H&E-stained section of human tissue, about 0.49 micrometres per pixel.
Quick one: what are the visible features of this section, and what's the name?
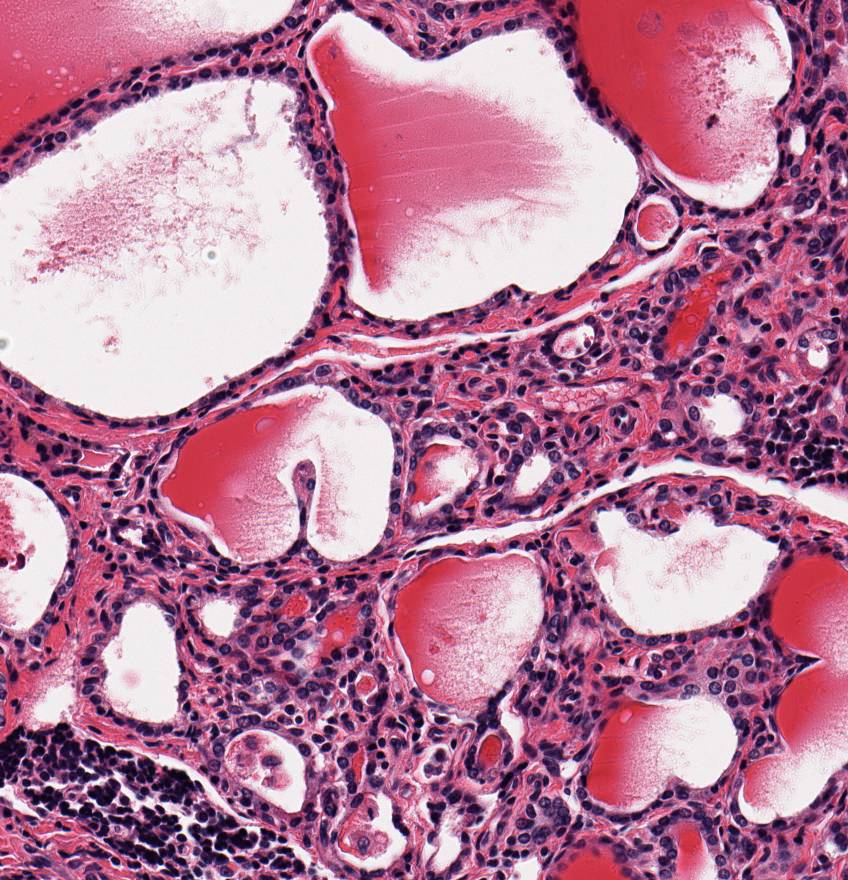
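Closed, rounded to irregular follicles of very unequal size fill the field: largest in the upper half, smaller ones crowded in the lower middle. A single layer of flattened to low cuboidal cells with small dark nuclei lines each. Colloid in many has pulled away from the lining, leaving a clear, scalloped-edged gap. The tissue is thyroid.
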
